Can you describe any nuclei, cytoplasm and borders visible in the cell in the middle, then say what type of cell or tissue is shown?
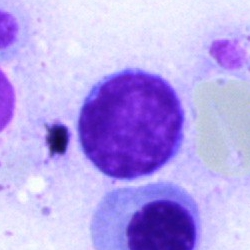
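First, the outline: it is round and smooth. Around the nucleus I see only a very thin rim of cytoplasm. The chromatin looks finely mottled, with small paler patches, rather than coarsely clumped. I can't find any granules in the cell. So this is a lymphocyte.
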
